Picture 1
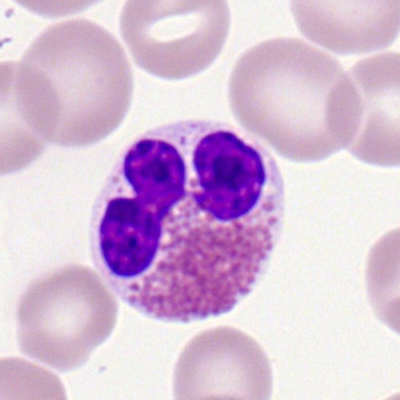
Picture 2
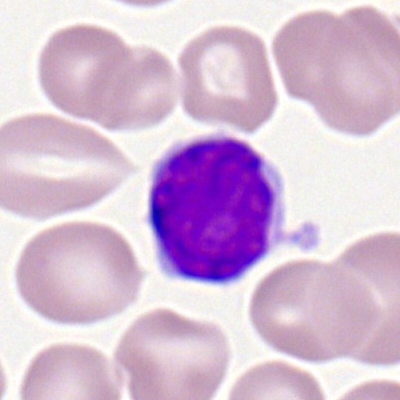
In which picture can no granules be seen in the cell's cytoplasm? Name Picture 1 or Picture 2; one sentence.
Picture 2 has the cell with no visible granules in its cytoplasm.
